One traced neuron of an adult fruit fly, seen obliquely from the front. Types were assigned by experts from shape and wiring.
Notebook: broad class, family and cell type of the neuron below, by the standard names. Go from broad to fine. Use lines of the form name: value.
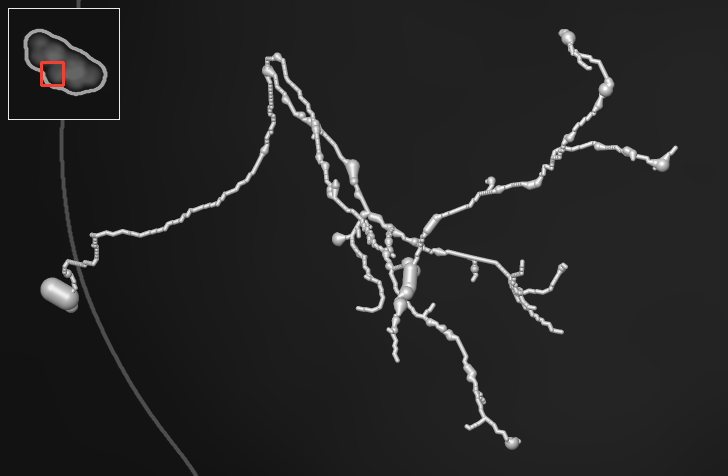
broad class: nerve-cord intrinsic neuron
family: hemilineage 20A.22A
cell type: IN20A.22A092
